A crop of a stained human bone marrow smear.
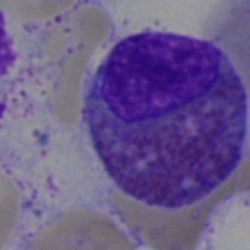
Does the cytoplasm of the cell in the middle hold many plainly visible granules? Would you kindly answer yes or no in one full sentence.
Yes, many granules can be seen in the cytoplasm of the cell.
